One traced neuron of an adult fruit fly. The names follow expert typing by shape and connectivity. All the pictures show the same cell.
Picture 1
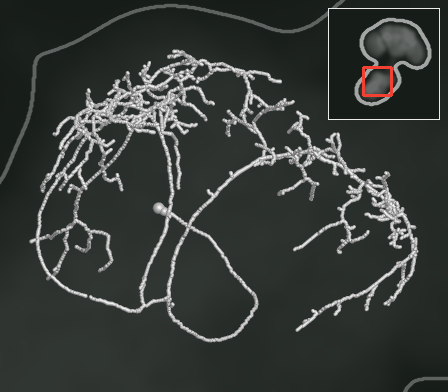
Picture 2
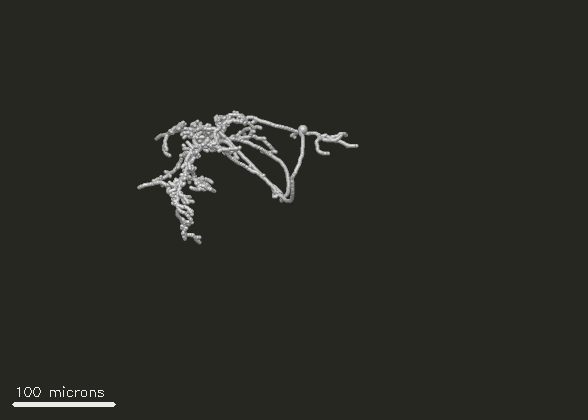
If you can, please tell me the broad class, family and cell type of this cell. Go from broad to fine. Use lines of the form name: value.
broad class: nerve-cord intrinsic neuron
family: hemilineage 19B
cell type: IN19B041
